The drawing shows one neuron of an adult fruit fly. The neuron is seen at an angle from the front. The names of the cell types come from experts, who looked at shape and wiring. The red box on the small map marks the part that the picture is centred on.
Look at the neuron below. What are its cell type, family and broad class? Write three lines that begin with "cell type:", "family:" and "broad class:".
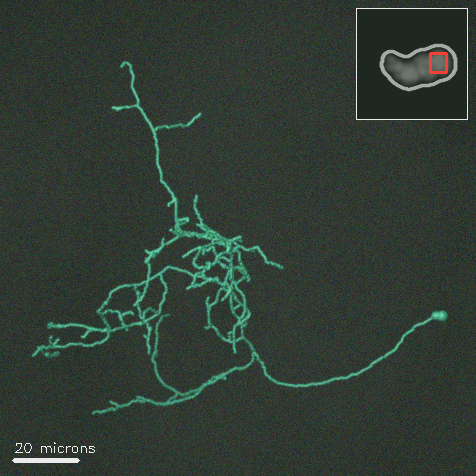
cell type: LAL060_a
family: hemilineage LALa1_anterior
broad class: central-brain intrinsic neuron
